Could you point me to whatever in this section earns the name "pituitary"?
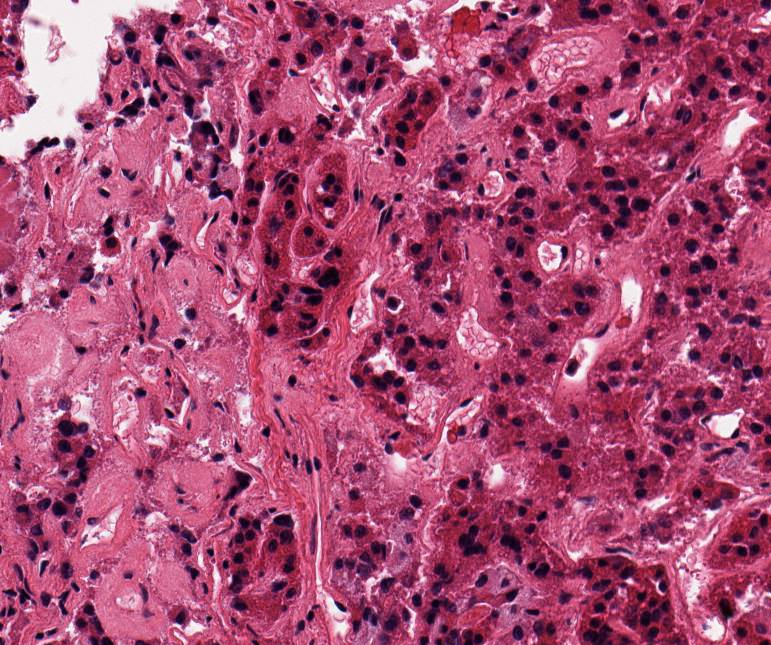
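Section: pituitary. Centre and right: cells in solid nests and cords, thin fibrous strands between, nuclei small, round, dark.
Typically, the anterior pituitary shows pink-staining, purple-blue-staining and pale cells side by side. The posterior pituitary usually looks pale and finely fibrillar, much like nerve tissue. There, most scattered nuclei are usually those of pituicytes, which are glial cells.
Left: pale pink stroma holding only scattered cells, pale as the posterior pituitary usually is, but glassy rather than finely fibrillar. Small spaces, centre and upper right: pale pink, net-like bubbly material.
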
